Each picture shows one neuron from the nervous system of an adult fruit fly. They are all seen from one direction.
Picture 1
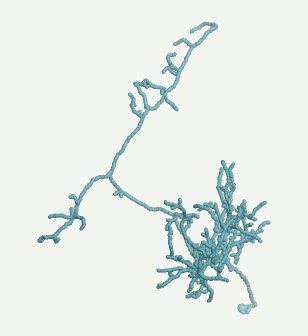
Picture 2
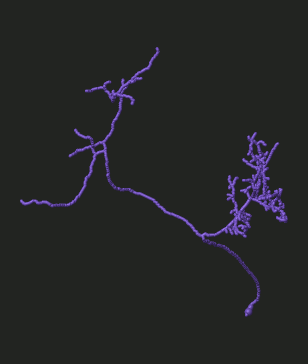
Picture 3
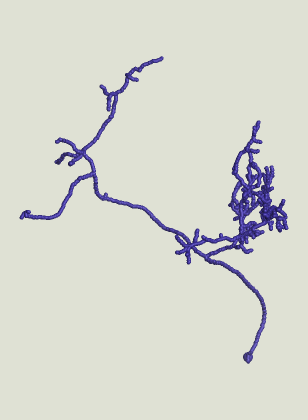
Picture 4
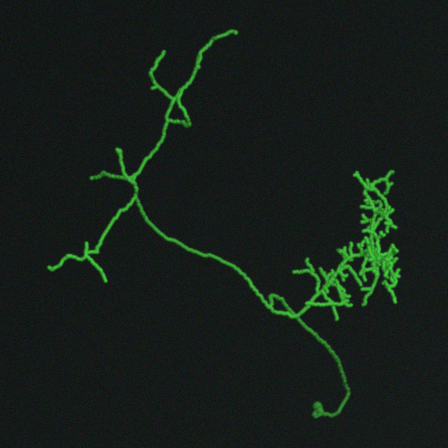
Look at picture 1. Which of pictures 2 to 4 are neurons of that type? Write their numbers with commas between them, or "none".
none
